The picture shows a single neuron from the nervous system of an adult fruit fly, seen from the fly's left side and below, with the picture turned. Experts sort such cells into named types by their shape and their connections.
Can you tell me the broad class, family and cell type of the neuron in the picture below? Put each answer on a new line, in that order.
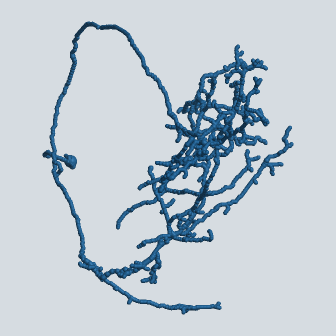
central-brain intrinsic neuron
hemilineage SLPav1_medial
CL099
